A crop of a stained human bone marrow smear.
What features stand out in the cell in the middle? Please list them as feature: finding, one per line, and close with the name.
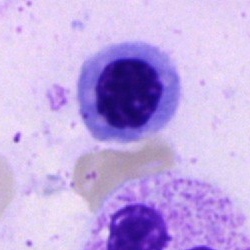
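Shape: round, with a smooth outline
Nuclear chromatin: dense, dark purple
Cytoplasmic rim: moderate, present on all sides of the nucleus
Cytoplasm colour: blue
Identification: erythroblast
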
